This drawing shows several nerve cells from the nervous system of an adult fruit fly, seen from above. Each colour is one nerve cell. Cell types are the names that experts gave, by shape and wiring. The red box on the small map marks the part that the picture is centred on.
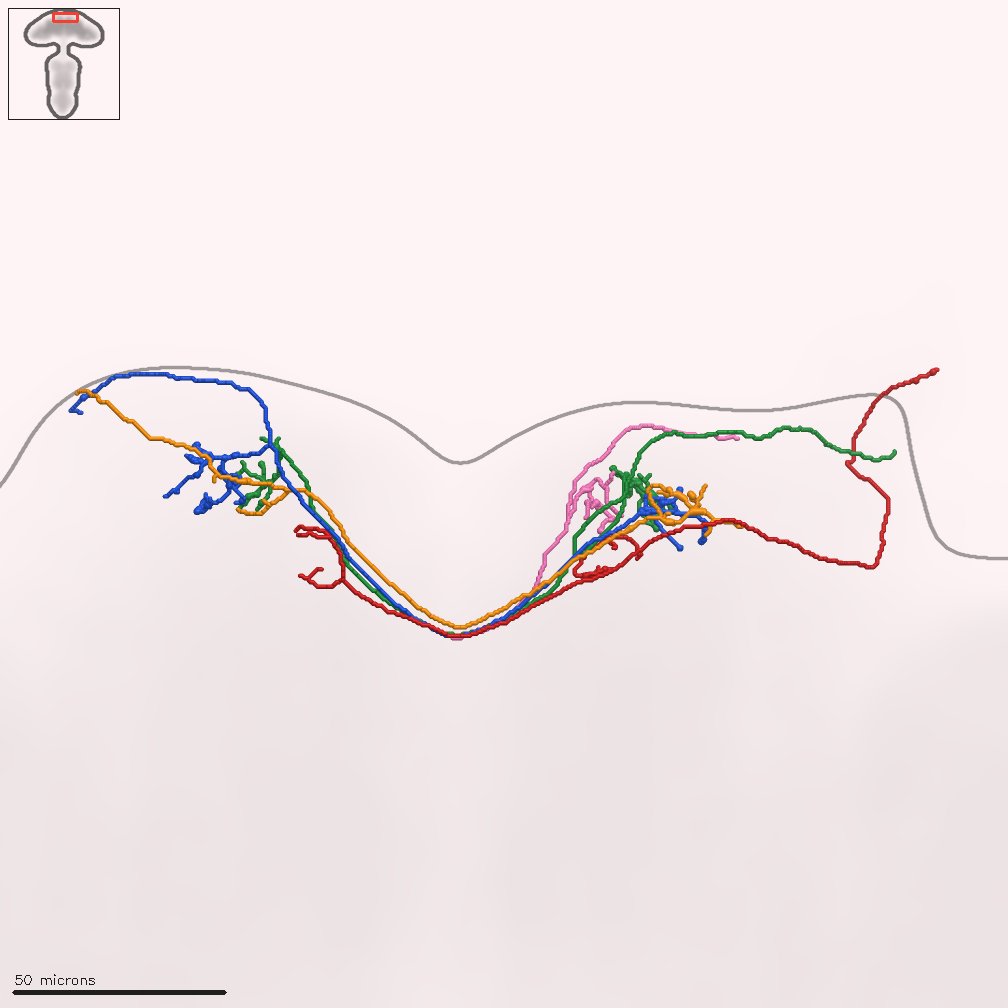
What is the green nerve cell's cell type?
ORN_DC2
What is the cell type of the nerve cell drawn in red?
ORN_DM3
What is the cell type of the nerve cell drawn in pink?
ORN_DM6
